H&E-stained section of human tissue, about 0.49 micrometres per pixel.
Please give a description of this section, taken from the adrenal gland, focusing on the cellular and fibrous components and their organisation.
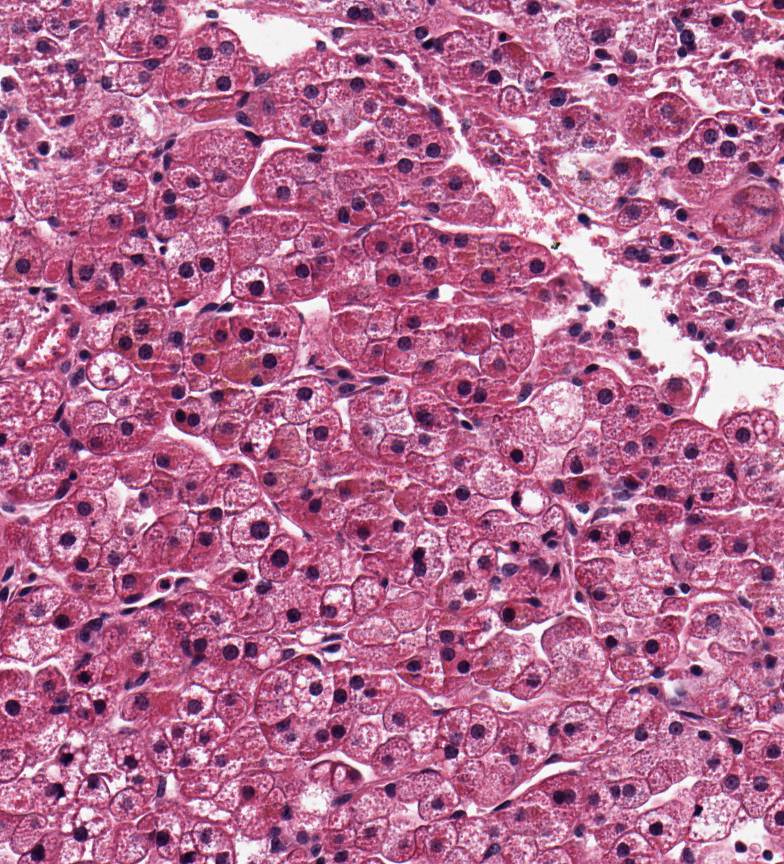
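Large polygonal cells fill the field, lying in small nests and short cords between thin vascular channels. Their cytoplasm is abundant, pink and finely granular. Binucleate cells occur throughout the nests. Near the centre-left, some cells hold golden-brown pigment in their cytoplasm.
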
